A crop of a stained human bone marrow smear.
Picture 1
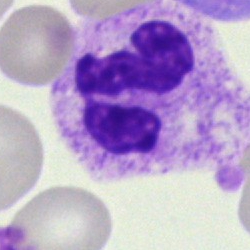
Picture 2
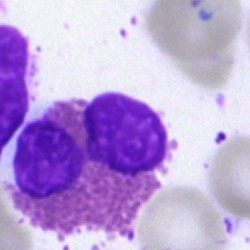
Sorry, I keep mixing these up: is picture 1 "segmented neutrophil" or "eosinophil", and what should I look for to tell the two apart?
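The segmented neutrophil's the one in picture 1; picture 2 has the eosinophil. Chromatin's dark purple in both, dense in the neutrophil and dense and mottled in the eosinophil, and the neutrophil shows no nucleoli. The neutrophil has plenty of pale lilac cytoplasm, most of it on the right, since the nucleus lies toward the left. The eosinophil's edge is ragged, with loose granules scattered just beyond it, and there are no clear vacuoles in its cytoplasm.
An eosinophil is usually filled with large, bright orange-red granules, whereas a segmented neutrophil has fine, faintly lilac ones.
The neutrophil's outline is irregular rather than smoothly round, with a small round purple body against its lower right edge. The darkly stained nucleated cell partly cut off at the left edge of picture 2 is a second cell.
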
